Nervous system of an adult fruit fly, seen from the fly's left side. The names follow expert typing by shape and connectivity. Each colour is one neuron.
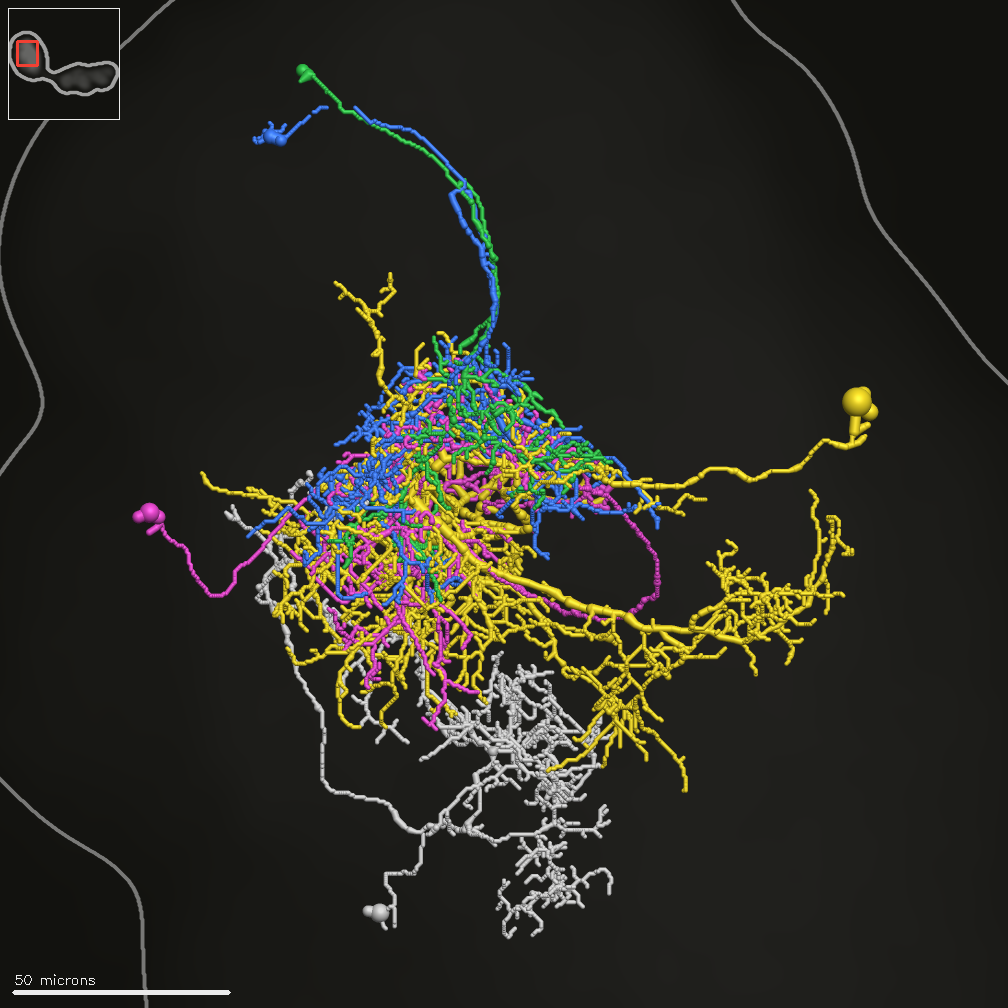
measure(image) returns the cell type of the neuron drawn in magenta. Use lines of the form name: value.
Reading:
cell type: PVLP030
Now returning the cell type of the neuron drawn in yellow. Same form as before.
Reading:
cell type: PVLP140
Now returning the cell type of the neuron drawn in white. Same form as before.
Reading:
cell type: CB2373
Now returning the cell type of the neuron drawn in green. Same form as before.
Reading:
cell type: PVLP005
